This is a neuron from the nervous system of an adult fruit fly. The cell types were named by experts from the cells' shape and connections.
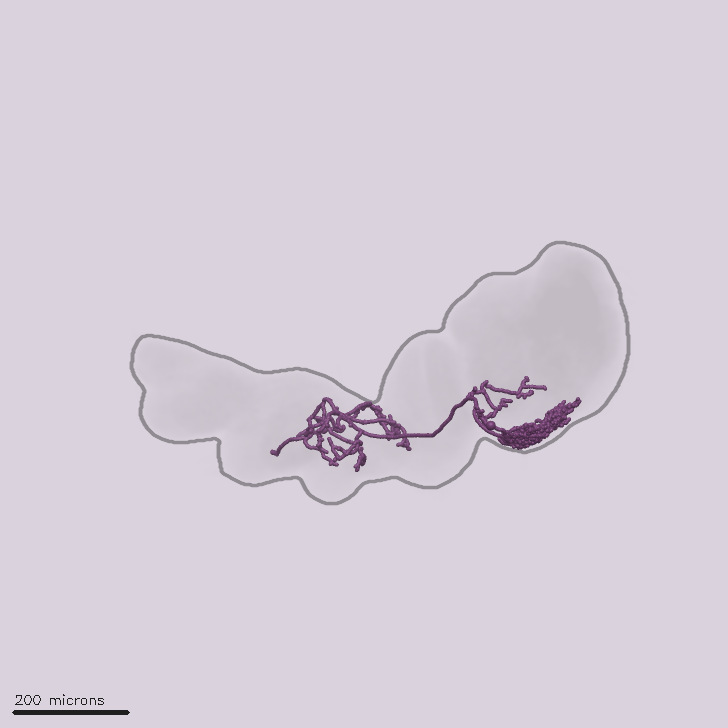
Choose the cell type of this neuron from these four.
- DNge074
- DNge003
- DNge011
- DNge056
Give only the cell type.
DNge003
